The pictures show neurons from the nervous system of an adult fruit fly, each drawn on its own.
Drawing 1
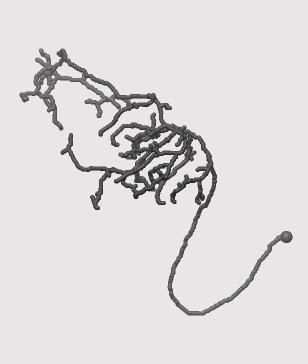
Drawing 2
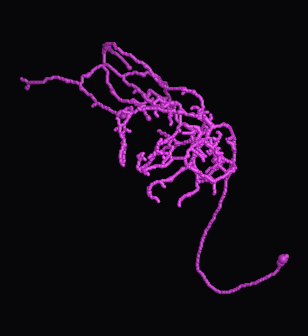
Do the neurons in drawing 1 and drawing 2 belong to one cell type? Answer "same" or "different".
same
